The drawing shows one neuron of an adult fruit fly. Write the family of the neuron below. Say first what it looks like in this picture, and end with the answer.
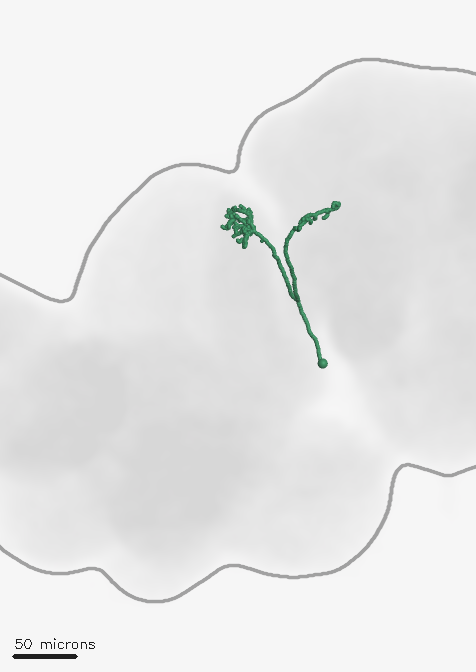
From top to bottom in the picture it spans about 130 microns. As drawn here it is taller than it is wide. It is a visual projection neuron. Its family is hemilineage VPNv2.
